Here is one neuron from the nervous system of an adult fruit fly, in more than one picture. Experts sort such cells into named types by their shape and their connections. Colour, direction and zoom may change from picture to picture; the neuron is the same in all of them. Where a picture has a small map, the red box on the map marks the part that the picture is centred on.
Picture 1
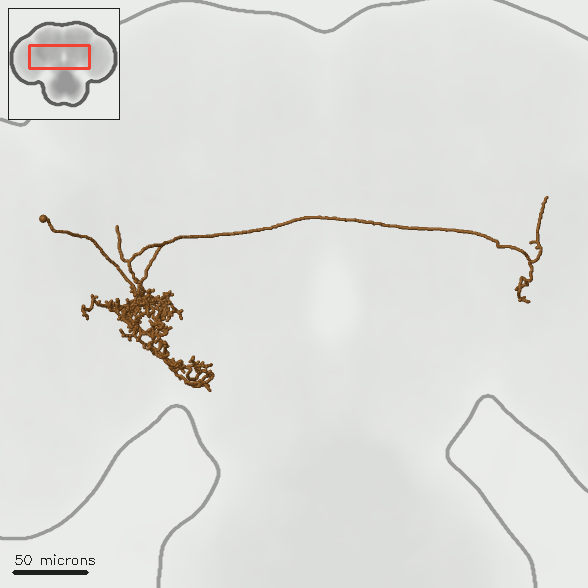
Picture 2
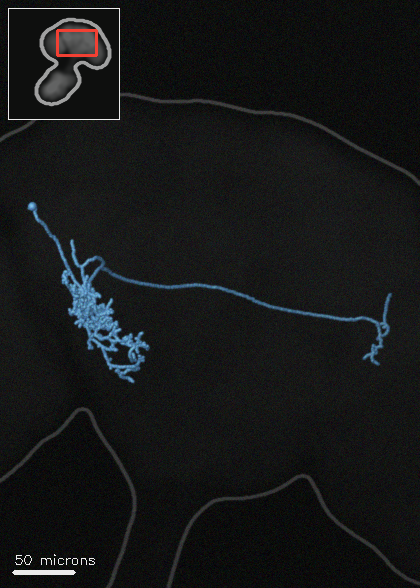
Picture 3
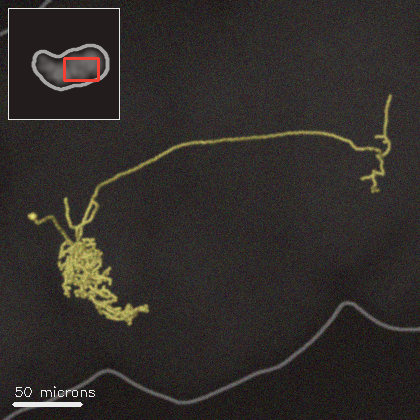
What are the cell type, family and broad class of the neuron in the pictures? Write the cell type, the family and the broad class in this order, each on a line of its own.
CB4173
hemilineage VLPl&d1_lateral
central-brain intrinsic neuron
